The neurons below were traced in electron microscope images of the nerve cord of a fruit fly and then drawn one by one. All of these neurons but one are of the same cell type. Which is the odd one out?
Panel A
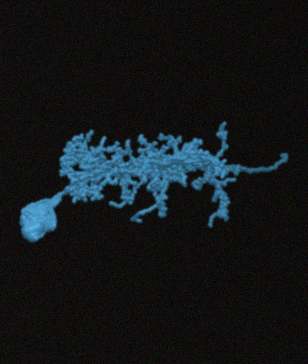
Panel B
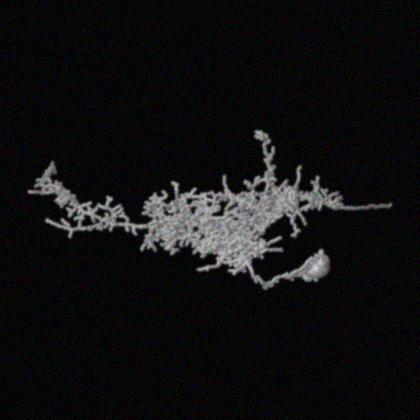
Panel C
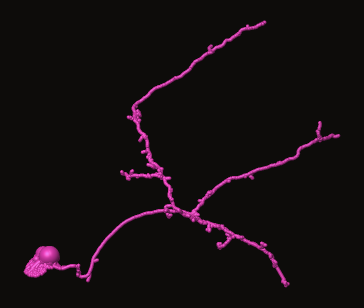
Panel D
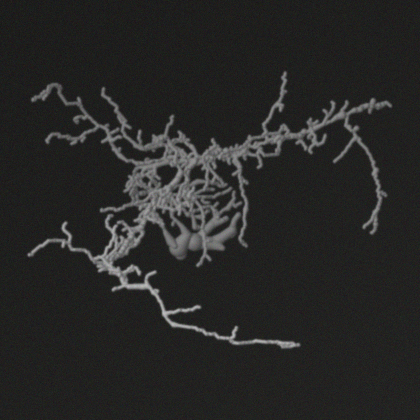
Panel C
